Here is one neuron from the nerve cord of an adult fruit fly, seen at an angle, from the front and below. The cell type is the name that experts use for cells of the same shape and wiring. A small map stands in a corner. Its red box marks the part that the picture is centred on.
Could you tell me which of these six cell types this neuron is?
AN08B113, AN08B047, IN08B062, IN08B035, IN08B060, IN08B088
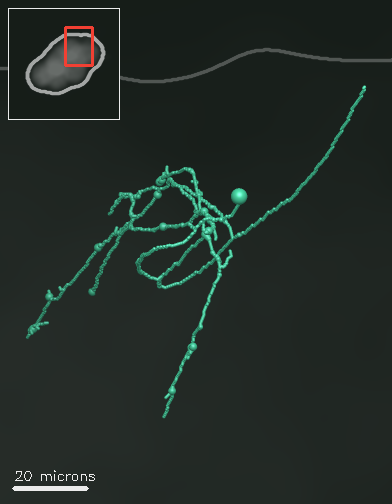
AN08B113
